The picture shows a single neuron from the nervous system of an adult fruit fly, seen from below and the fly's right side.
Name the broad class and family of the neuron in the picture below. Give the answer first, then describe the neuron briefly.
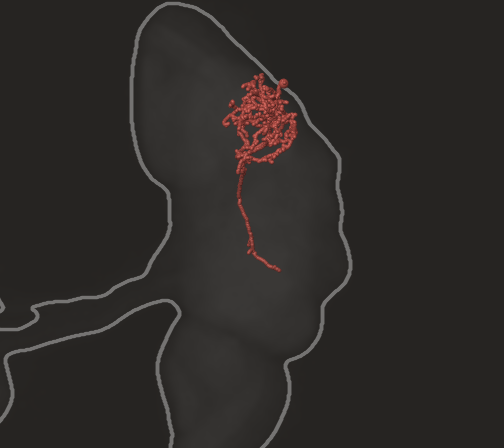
Its broad class is central-brain intrinsic neuron. Its family is hemilineage VLPl2_medial. It lies in the brain. Its cell body lies at the top of the picture.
